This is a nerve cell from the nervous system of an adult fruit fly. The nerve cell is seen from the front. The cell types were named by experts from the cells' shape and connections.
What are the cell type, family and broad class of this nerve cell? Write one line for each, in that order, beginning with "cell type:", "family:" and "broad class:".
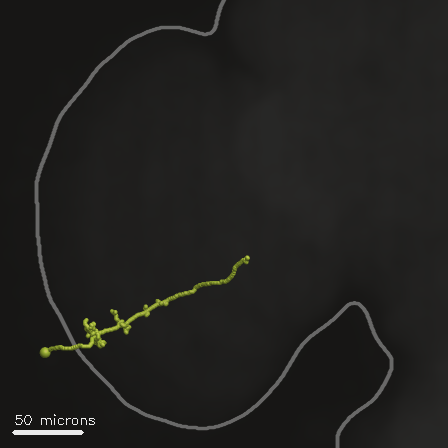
cell type: Tm3
family: Tm
broad class: optic-lobe intrinsic neuron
